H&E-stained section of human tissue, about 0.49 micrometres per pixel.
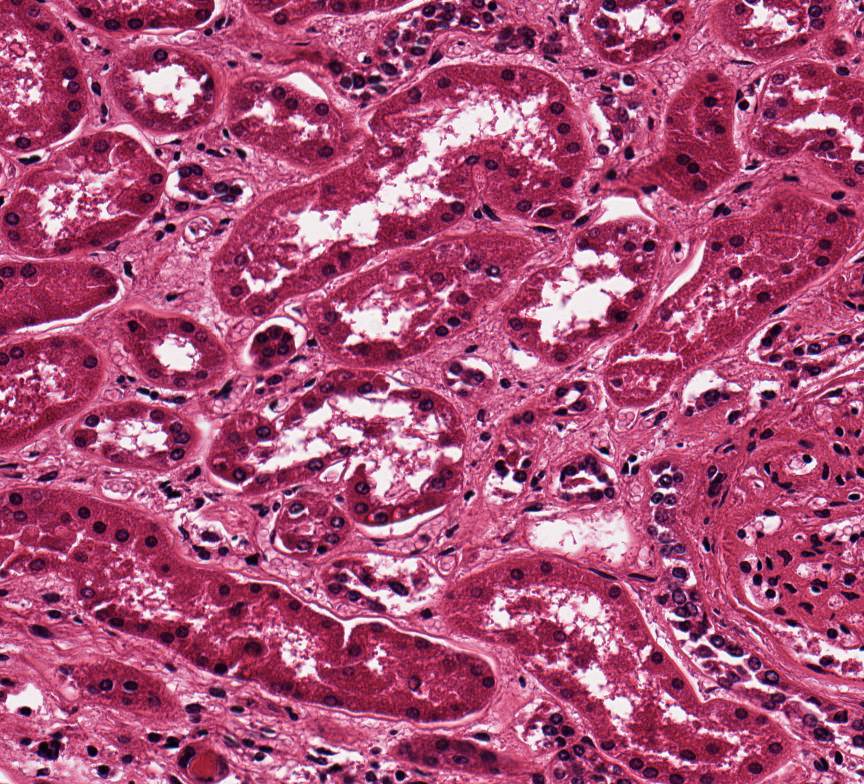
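Renal cortex. Tubular profiles cut in round, oval and elongated shapes crowd the field, with little tissue between them. Most are lined by a single layer of cuboidal to low columnar cells with deeply eosinophilic, finely granular cytoplasm and round, dark nuclei in a single row basally. Near the right edge, some profiles have paler cytoplasm and more closely spaced nuclei than the dominant tubules.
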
